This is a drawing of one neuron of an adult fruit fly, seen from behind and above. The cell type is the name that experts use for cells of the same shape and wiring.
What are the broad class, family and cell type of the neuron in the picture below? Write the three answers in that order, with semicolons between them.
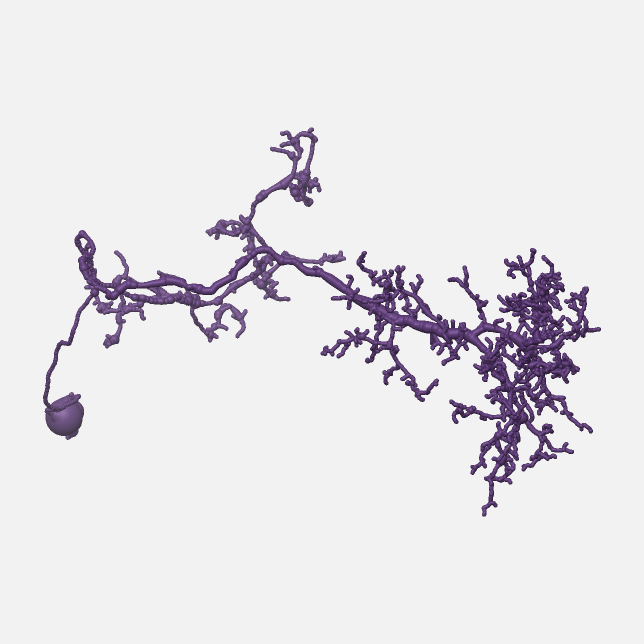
visual projection neuron; hemilineage VPNv1; LC17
